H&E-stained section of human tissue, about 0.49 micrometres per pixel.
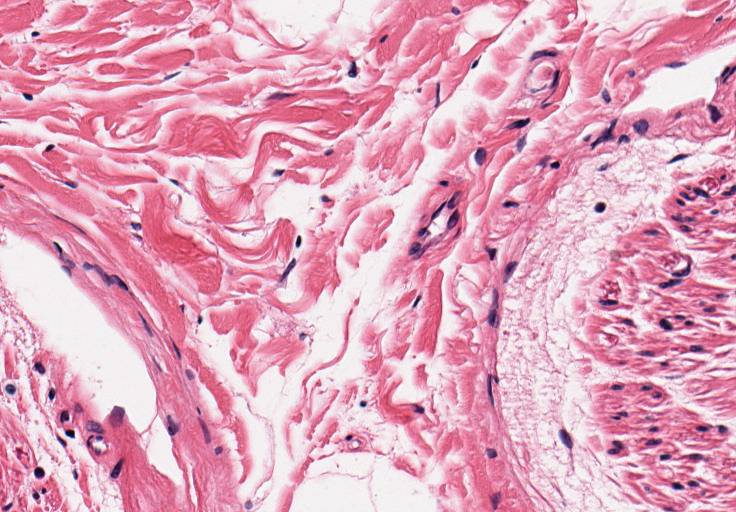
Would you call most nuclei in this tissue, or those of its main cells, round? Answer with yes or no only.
No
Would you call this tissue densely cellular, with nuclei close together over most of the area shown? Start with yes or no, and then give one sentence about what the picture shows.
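No. Nuclei among the collagen bundles are sparse, small, dark and mostly elongated.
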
